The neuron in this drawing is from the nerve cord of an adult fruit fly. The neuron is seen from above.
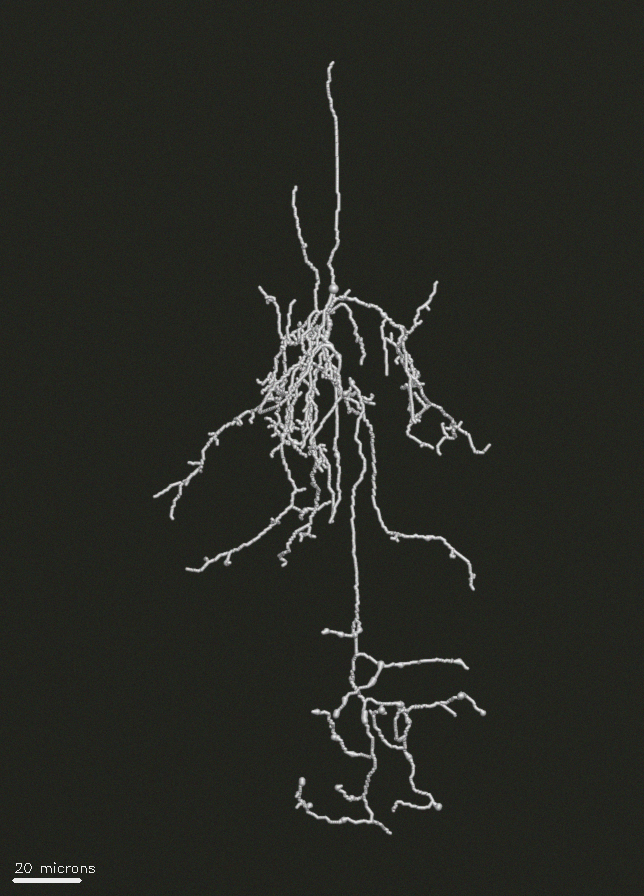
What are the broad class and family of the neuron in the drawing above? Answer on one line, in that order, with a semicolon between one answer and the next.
nerve-cord intrinsic neuron; hemilineage 23B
